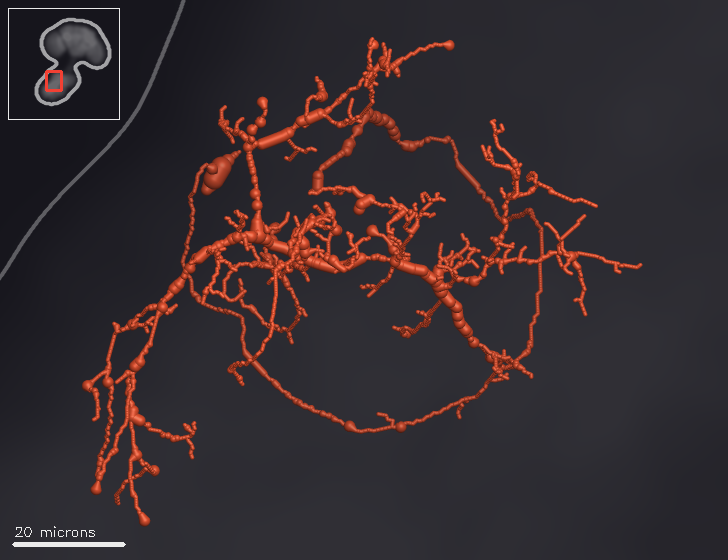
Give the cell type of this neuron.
IN11A019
